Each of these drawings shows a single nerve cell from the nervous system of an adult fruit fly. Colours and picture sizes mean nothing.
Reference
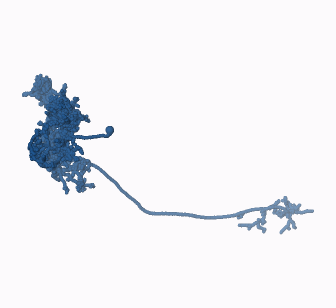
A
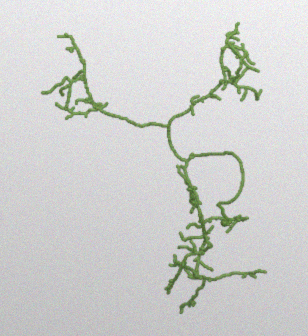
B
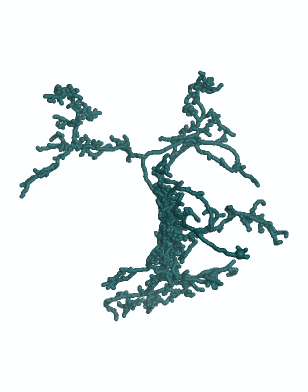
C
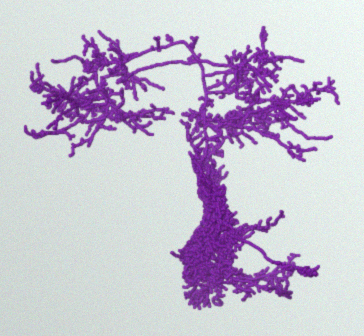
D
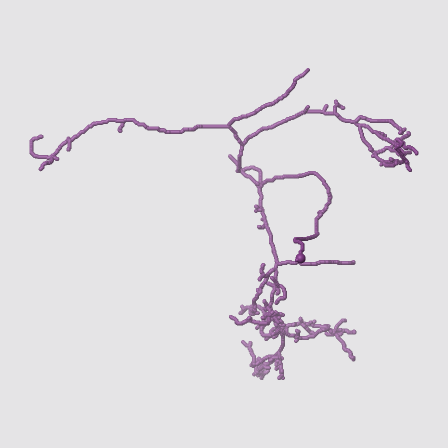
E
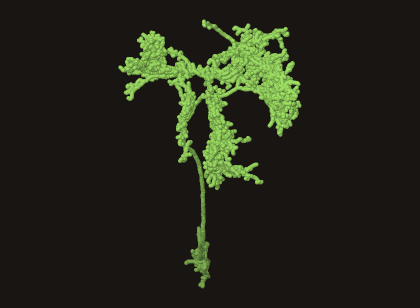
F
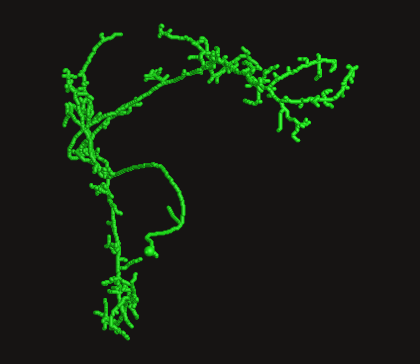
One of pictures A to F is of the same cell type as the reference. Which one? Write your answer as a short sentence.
The nerve cell in picture E is of the same cell type.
